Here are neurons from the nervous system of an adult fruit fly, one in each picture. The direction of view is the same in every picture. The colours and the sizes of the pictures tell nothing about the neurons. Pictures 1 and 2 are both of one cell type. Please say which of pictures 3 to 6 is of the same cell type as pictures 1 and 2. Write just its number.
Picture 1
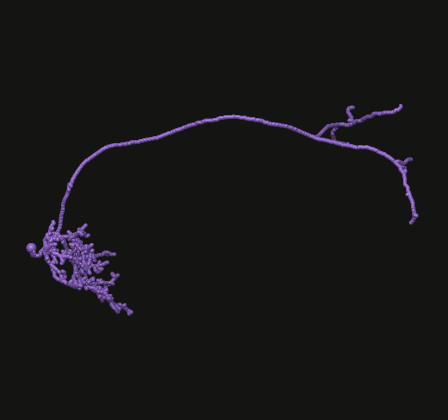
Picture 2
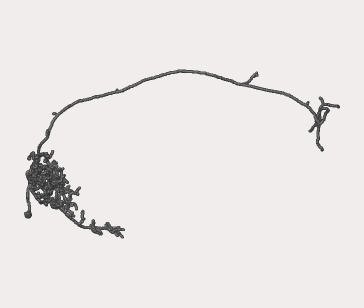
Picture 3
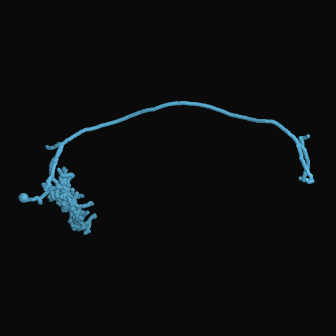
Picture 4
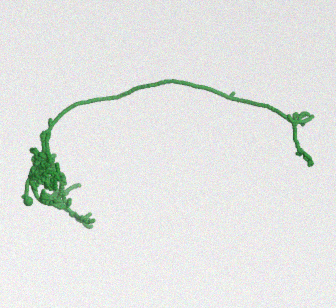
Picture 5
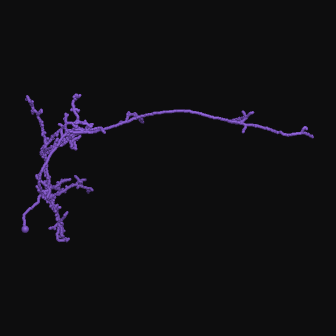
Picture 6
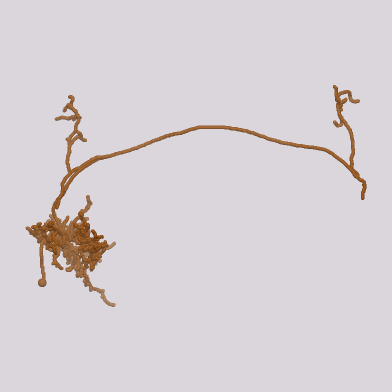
4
